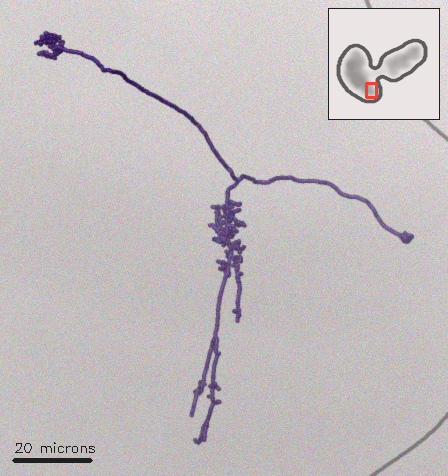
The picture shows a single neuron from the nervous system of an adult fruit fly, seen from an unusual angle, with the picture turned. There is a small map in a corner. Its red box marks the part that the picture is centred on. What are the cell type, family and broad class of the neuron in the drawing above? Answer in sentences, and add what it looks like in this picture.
Its cell type is T2a. The family is T. It is an optic-lobe intrinsic neuron. It lies in the brain. From top to bottom in the picture it spans about 110 microns.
